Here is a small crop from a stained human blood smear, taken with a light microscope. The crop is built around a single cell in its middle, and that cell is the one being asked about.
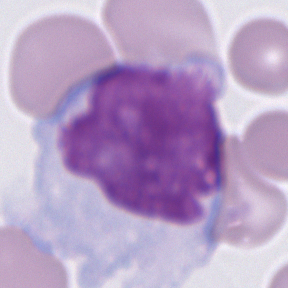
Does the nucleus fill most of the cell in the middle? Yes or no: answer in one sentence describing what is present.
No, the cytoplasm is broad rather than a narrow rim.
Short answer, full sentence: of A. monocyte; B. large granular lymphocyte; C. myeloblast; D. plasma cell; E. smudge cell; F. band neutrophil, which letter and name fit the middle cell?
The cell centred in the crop is a monocyte, and the correct option is thus A.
